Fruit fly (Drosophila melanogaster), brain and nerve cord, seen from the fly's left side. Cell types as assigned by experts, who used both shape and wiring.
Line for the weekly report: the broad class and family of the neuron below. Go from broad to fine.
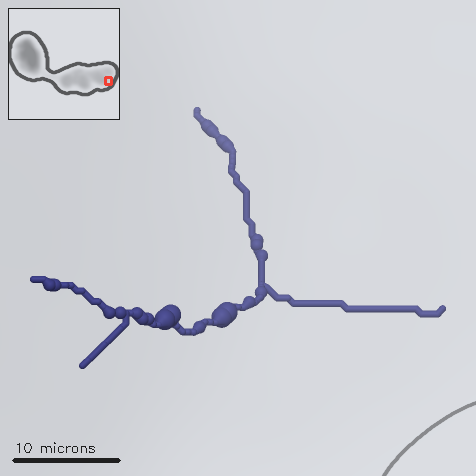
sensory neuron entering the nerve cord; class mechanosensory tactile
